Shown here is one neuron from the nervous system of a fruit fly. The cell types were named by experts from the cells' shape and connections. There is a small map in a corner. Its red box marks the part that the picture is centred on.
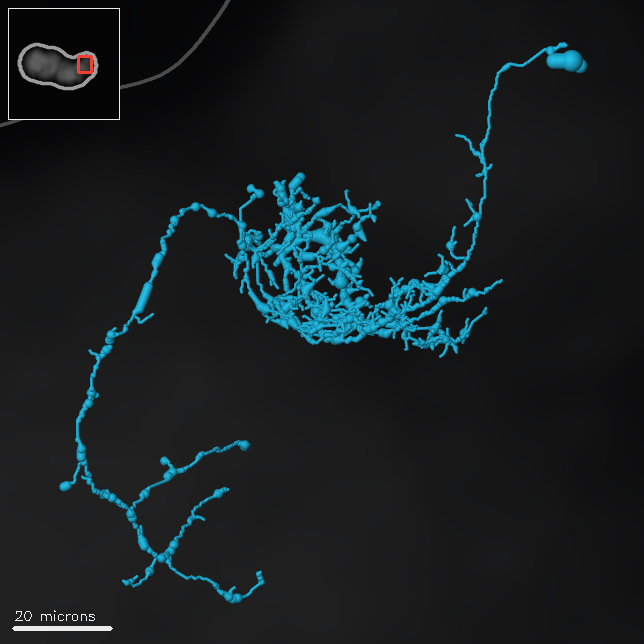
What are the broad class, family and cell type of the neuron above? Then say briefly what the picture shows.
It is a nerve-cord intrinsic neuron. The family is hemilineage 01A. The cell type is IN01A048. Its cell body lies at the upper right of the picture. From top to bottom in the picture it spans about 120 microns.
